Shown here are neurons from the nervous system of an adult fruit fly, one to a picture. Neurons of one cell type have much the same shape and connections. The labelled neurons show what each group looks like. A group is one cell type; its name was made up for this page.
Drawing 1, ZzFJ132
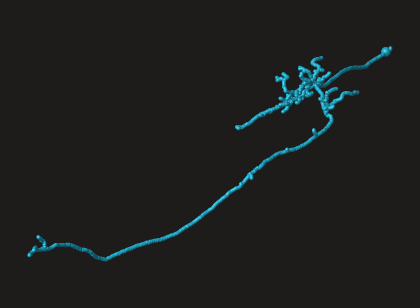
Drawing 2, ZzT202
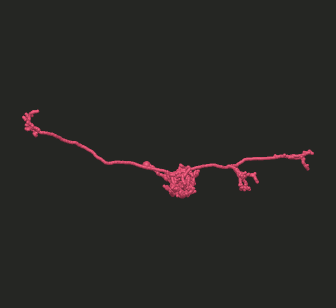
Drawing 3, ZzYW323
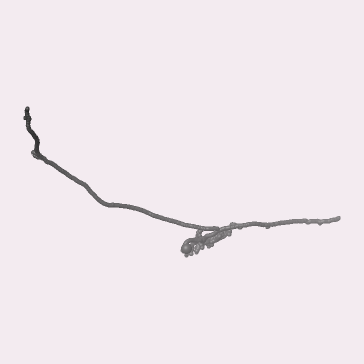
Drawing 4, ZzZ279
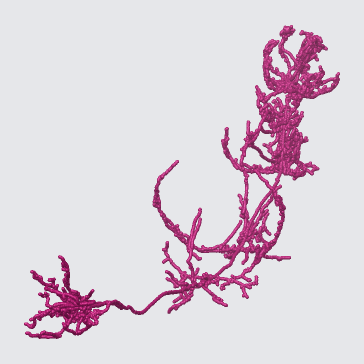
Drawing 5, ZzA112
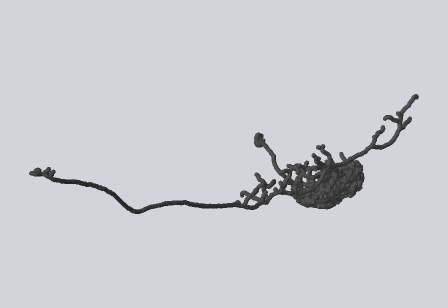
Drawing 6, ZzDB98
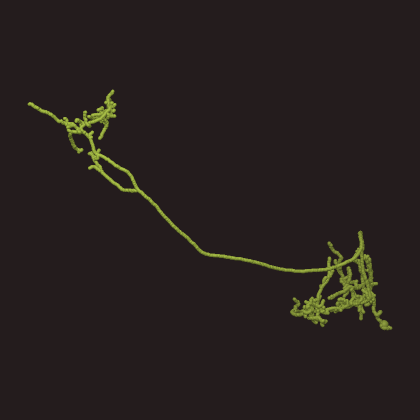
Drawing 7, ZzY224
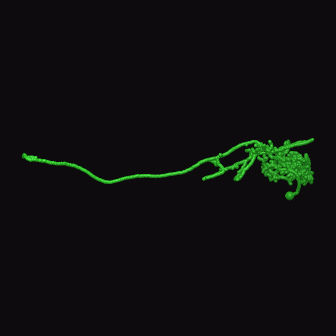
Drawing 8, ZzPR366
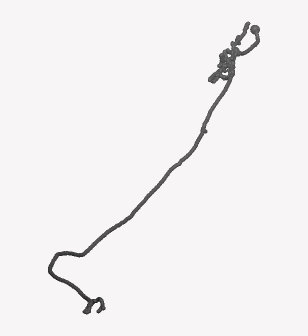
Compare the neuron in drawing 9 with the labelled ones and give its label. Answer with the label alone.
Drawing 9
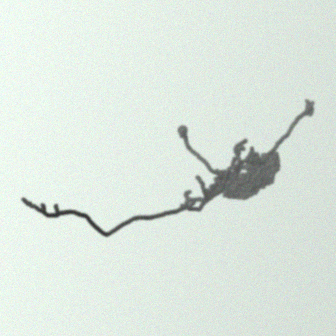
ZzA112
